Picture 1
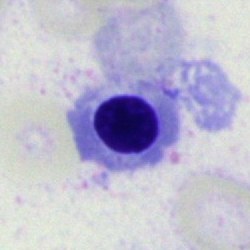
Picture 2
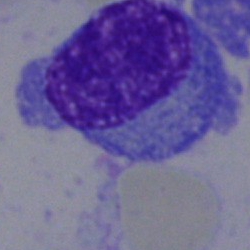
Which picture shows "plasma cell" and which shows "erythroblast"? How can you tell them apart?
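Looking at both, I'd put the erythroblast in picture 1 and the plasma cell in picture 2. In picture 1 I see dense chromatin of a uniformly dark purple, with no nucleoli. A moderate amount of light blue cytoplasm, with no visible granules, surrounds the nucleus on all sides. The outline is irregular, with angular corners. In picture 2, the widest band of cytoplasm lies below and to the right of the nucleus.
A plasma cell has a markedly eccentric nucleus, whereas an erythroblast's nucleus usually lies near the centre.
This outline is irregular too, but with rounded bulges on its left and right edges rather than corners. No distinct granules show in its cytoplasm. A pale, round cell without a nucleus lies against its lower edge.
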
